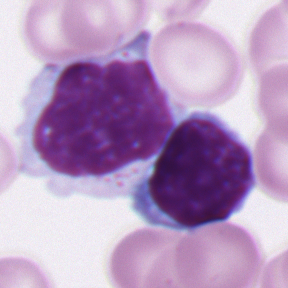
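Typical lymphocyte: the nucleus fills most of the cell, its chromatin dark purple with a few small pale spots. The cytoplasm's widest rim lies below and to the left of the nucleus, with a few fine pink-red granules, mostly below it.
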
